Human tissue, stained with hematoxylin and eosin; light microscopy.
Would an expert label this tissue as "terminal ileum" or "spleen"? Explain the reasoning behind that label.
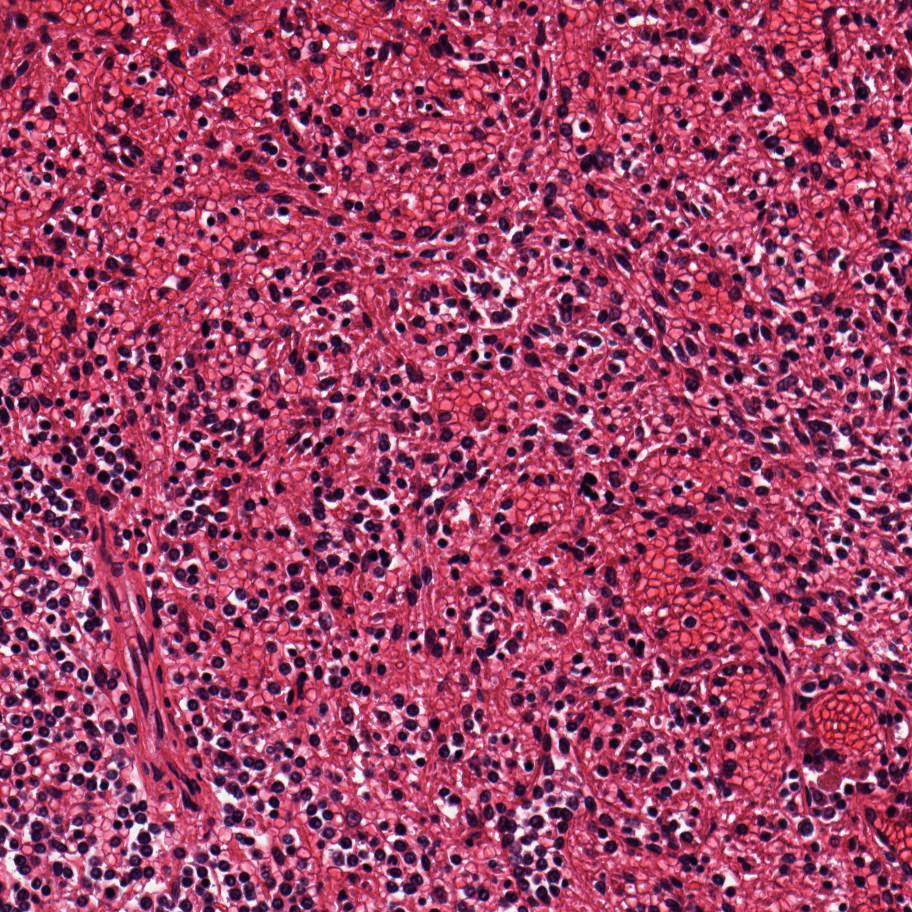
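This is spleen. What decides it: the diffuse, densely cellular sheet has no glands or epithelium. Red blood cells gather in tightly packed rounded pools on the right. Small cells with round dark nuclei and scant cytoplasm are scattered throughout, most crowded lower left.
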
